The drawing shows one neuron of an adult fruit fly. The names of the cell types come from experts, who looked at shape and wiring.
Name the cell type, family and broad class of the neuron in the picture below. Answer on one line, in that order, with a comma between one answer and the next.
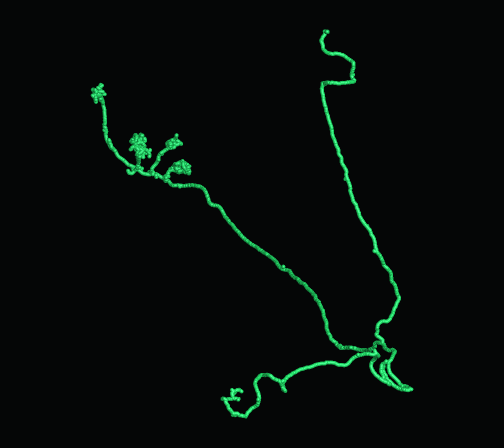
KCab-m, class Kenyon Cell, central-brain intrinsic neuron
